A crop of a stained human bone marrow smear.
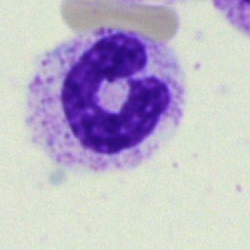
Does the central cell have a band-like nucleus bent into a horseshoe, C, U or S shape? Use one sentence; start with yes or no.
Yes, the nucleus of this cell is drawn out into a curved band without separate lobes.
